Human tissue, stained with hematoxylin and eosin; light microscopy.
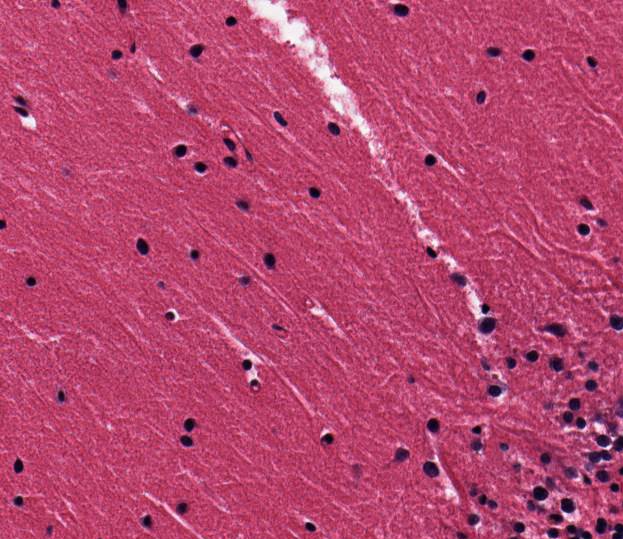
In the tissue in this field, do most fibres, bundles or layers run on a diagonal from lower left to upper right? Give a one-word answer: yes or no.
No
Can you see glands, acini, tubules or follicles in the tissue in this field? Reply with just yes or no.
No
